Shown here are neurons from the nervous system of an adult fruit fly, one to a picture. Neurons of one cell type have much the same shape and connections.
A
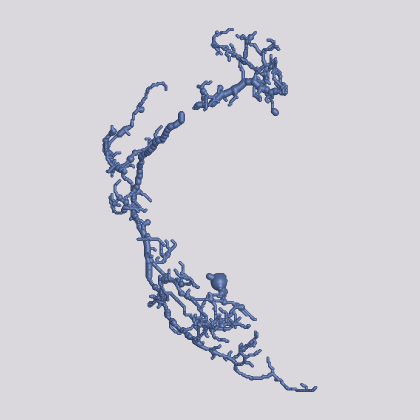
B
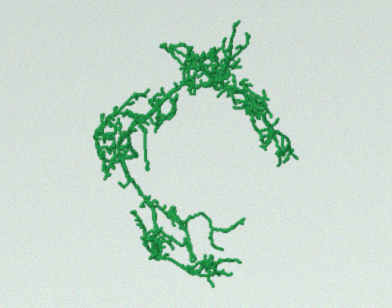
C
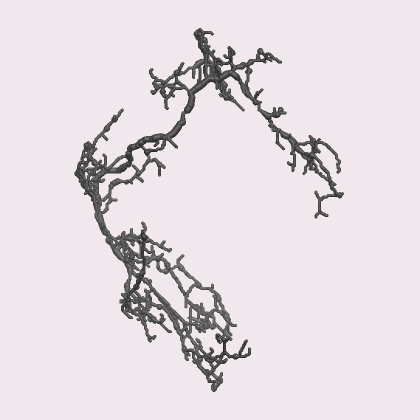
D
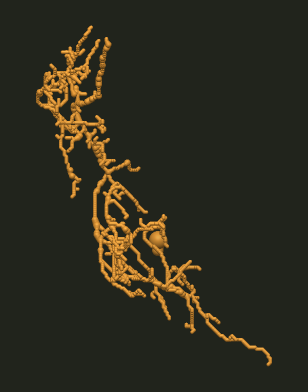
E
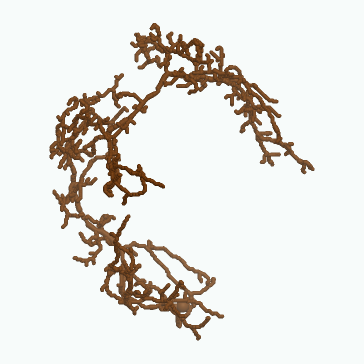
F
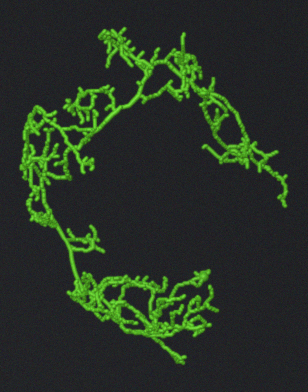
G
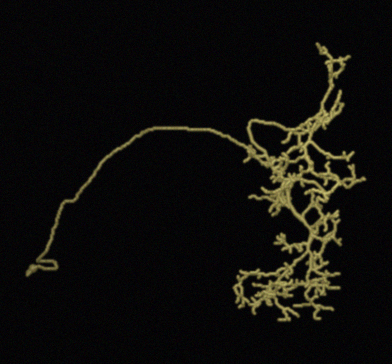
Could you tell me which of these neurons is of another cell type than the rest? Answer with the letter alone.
G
